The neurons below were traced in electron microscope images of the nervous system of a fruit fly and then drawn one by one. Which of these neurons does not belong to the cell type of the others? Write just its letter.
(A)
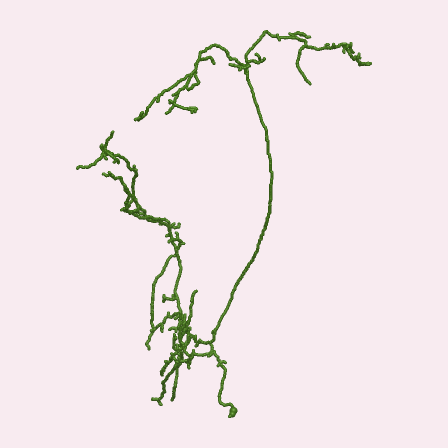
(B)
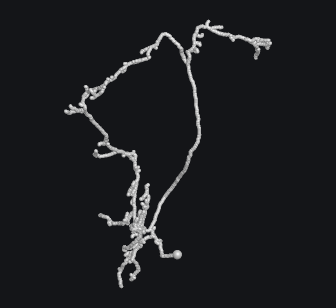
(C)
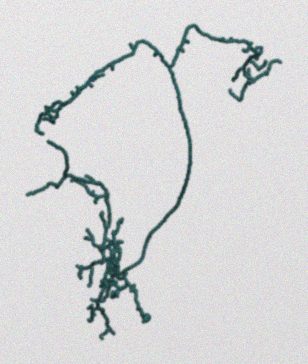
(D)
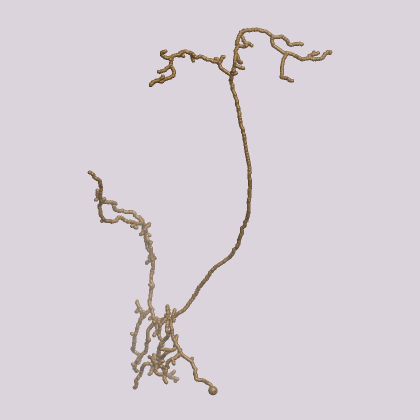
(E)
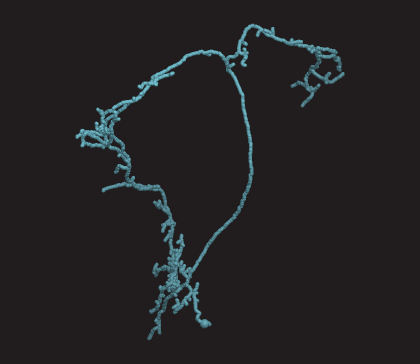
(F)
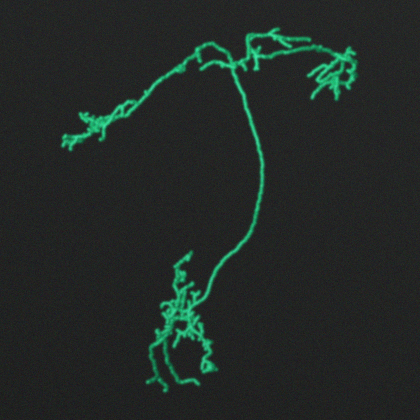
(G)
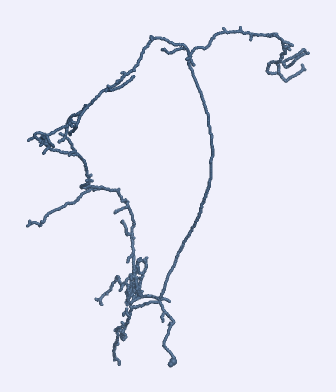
F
